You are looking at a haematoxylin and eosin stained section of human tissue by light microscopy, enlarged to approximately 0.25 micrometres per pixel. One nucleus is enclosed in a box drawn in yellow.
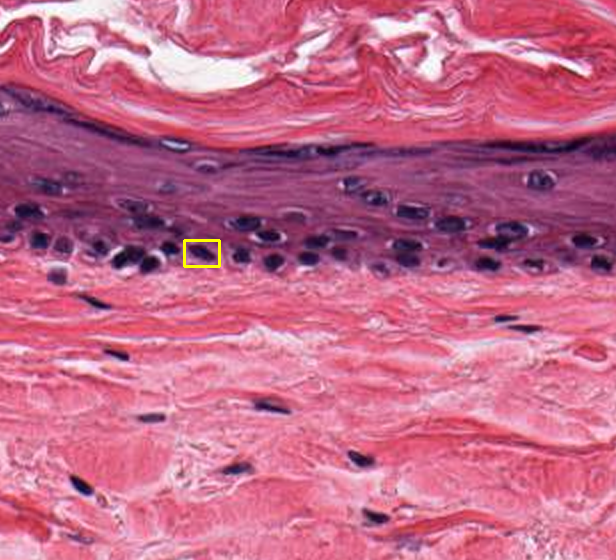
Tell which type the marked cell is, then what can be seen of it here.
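The marked nucleus belongs to a keratinocyte. The nucleus is dark purple and evenly stained, and about the same size and darkness as the neighbouring nuclei in its row. Only a thin rim of pinkish-purple cytoplasm is visible; the nucleus takes up most of the cell, and the cell outline is not clearly seen. The cell lies in a single row of similar dark nuclei along the bottom layer of the epidermis, directly above the pale pink wavy fibres beneath it.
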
